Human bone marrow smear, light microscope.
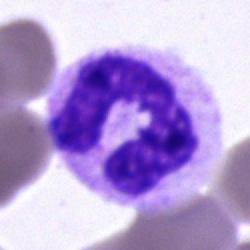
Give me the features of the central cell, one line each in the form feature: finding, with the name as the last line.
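Outline: round and smooth all the way round
Nucleus: a curved band, bent into a horseshoe around a pale central area
Nucleoli: look closely, none are visible
Cytoplasm: a moderate rim of pale lilac around the nucleus
Name: band neutrophil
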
